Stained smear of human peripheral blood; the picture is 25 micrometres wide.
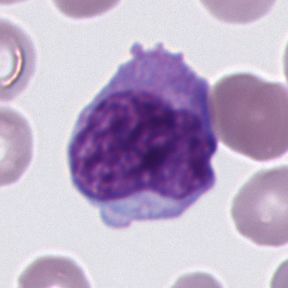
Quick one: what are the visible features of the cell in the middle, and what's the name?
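You'll see small knob-like projections standing out from the top edge, and the cell measures about 16 by 13 micrometres. One unlobed nucleus fills most of it, chromatin coarse and clumped. Cytoplasm sits mainly above and below the nucleus, with just a thin rim at left and right. It's an atypical promyelocyte.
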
